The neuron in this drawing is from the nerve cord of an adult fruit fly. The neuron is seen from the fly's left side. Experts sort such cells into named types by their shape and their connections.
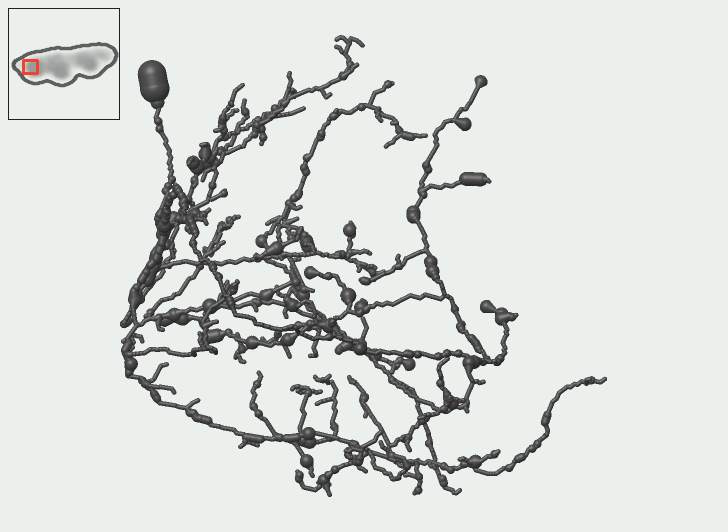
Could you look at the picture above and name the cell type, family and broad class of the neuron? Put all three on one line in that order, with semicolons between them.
IN09A071; hemilineage 09A; nerve-cord intrinsic neuron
